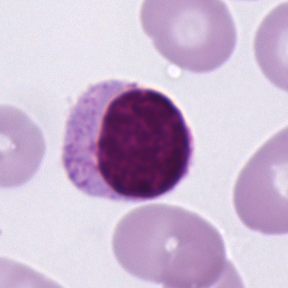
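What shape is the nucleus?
Round, with a smooth, unindented edge and no nucleoli visible.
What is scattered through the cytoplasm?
Many fine purple granules, but no vacuoles.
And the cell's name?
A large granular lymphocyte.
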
